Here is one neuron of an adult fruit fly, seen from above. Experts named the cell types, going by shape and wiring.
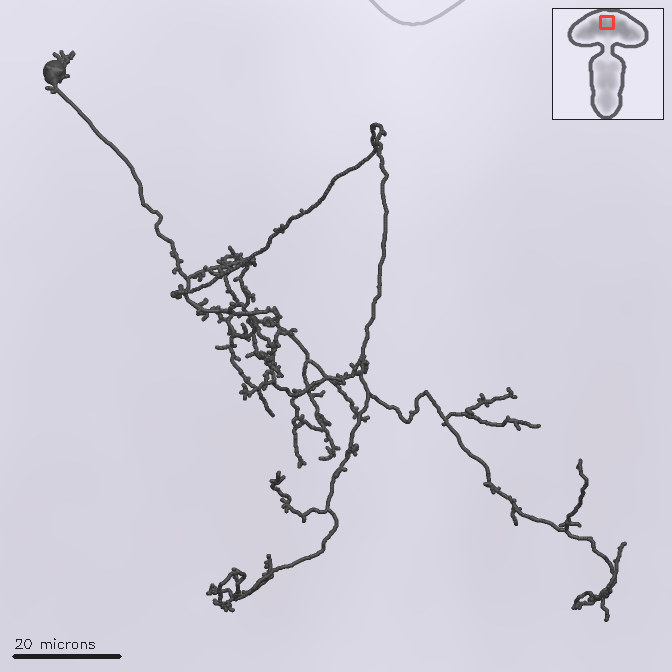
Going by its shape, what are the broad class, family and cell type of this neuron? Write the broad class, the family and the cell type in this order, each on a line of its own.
central-brain intrinsic neuron
hemilineage FLAa2
PRW008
